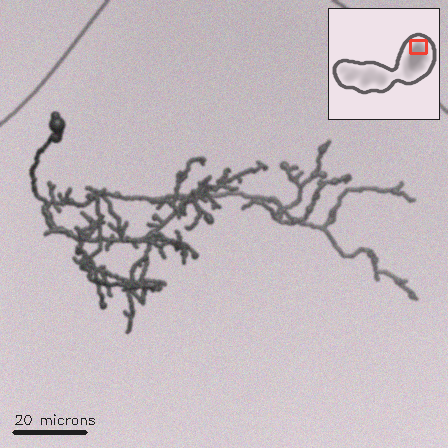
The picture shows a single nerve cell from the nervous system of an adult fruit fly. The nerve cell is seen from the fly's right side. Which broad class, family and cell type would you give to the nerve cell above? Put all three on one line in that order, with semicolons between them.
central-brain intrinsic neuron; hemilineage DL2_dorsal; LHPV5g1_b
